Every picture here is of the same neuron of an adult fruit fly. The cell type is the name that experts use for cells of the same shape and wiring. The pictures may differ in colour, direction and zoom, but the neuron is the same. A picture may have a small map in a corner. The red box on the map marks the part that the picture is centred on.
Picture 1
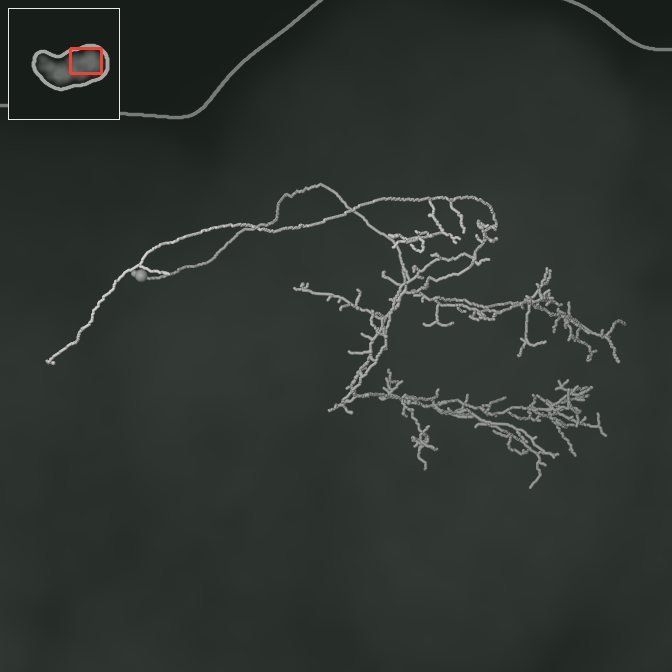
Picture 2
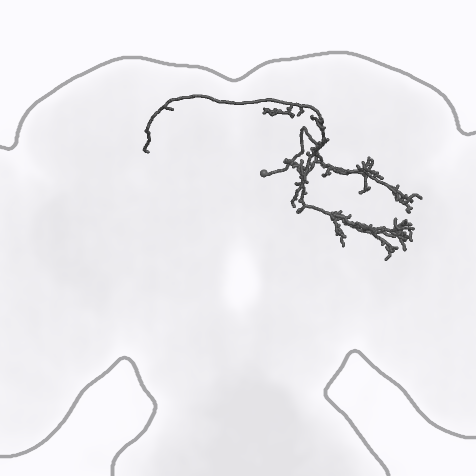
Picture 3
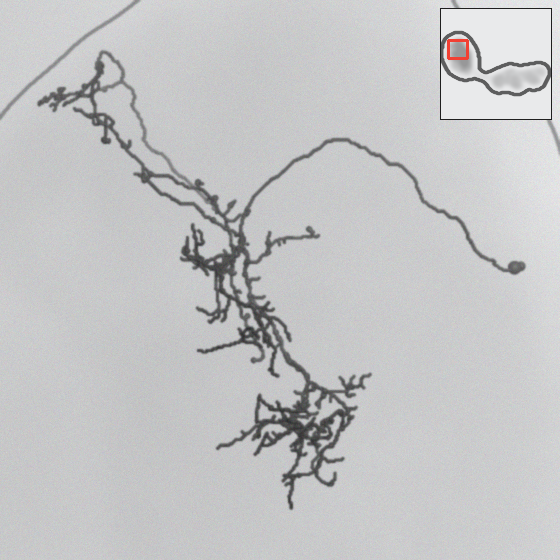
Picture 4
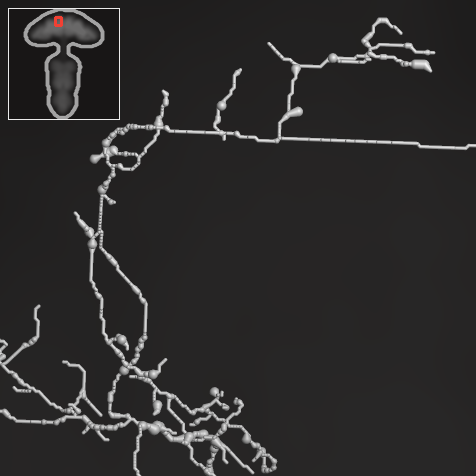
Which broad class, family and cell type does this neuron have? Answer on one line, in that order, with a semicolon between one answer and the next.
central-brain intrinsic neuron; hemilineage DM4_dorsal; pC1_7b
